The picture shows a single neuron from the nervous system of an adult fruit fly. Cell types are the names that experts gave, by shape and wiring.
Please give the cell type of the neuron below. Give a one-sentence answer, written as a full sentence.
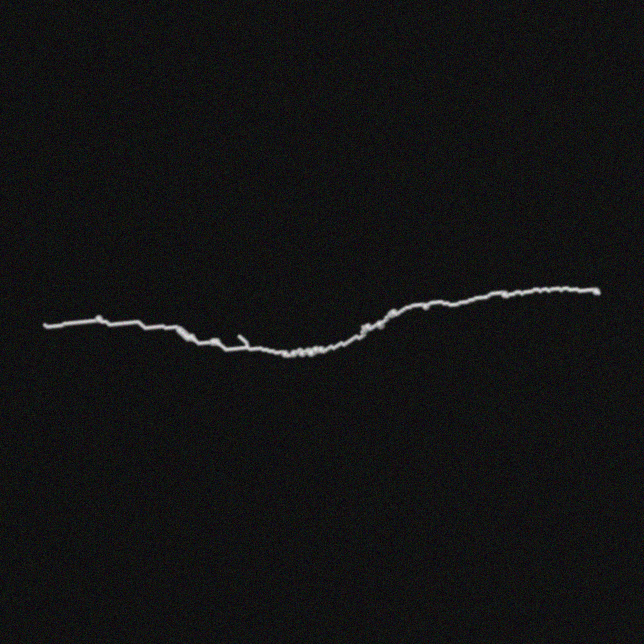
The neuron here falls under cell type SNch05.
